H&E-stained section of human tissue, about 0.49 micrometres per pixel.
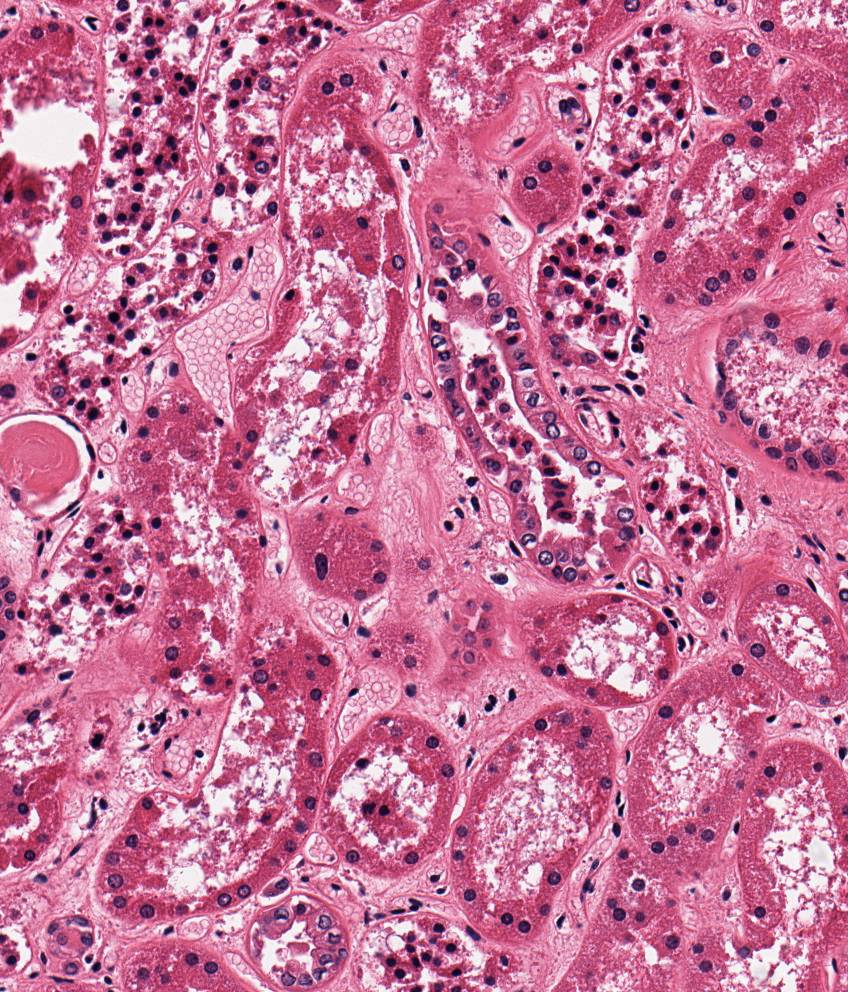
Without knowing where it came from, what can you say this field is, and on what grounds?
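The field mainly shows the cortical labyrinth of the kidney. Point one: closely packed tubules cut in various planes fill the whole field, with only scant stroma between them.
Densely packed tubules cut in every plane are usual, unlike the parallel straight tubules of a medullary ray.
Point two: most tubules are lined by cuboidal cells with abundant granular eosinophilic cytoplasm and round nuclei.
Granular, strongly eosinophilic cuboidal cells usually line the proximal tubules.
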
